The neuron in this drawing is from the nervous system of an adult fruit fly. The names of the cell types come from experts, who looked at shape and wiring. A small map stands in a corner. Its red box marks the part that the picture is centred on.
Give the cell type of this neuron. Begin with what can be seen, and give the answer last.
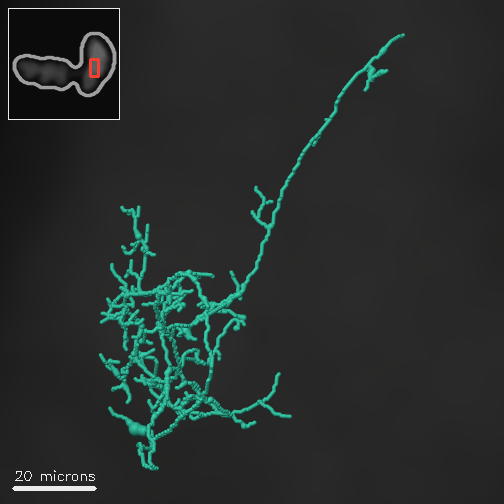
The cell body is at the lower left of the picture. By the scale bar it is about 110 microns tall in this view. The picture shows dozens of branch ends. It is a central-brain intrinsic neuron. Its cell type is LHPV3b1_b.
